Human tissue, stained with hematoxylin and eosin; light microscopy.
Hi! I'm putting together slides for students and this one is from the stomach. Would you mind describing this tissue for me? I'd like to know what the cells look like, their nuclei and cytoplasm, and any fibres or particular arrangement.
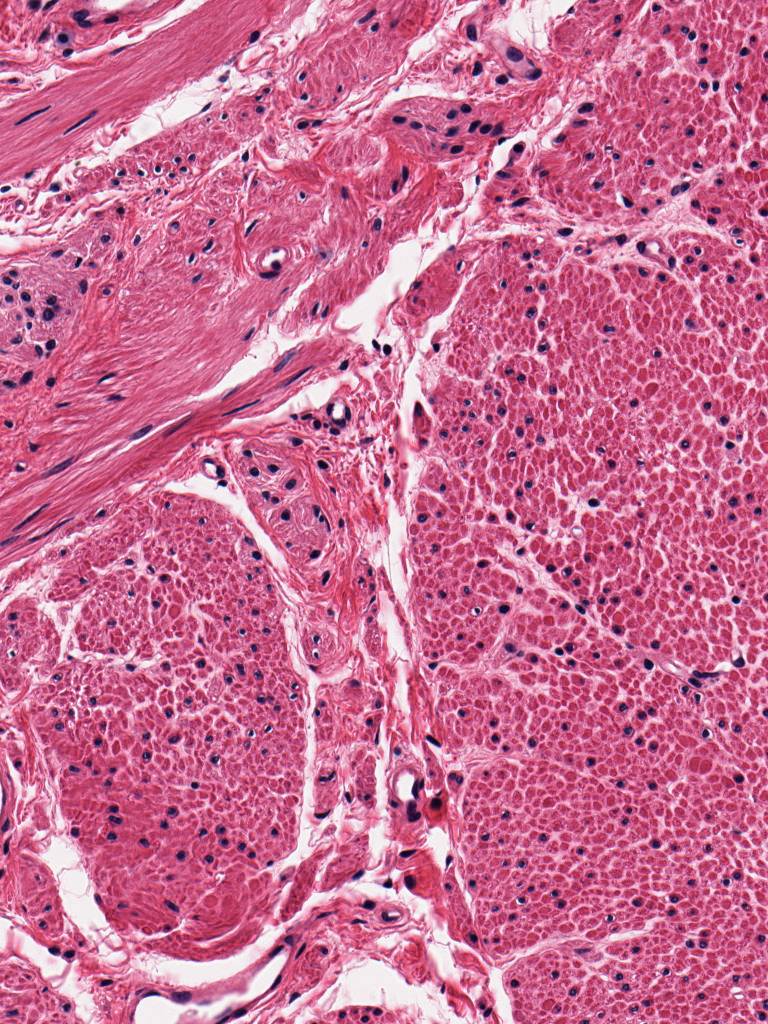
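Smooth muscle bundles, then, separated by narrow connective tissue bands; the largest, cut across, fill the right half and lower left. Lengthwise-cut cells have elongated, cigar-shaped nuclei with blunt ends. Down the centre runs a looser, paler connective tissue band, roughly vertical. Small thin-walled blood vessels sit in the septa, centre and lower centre included.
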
